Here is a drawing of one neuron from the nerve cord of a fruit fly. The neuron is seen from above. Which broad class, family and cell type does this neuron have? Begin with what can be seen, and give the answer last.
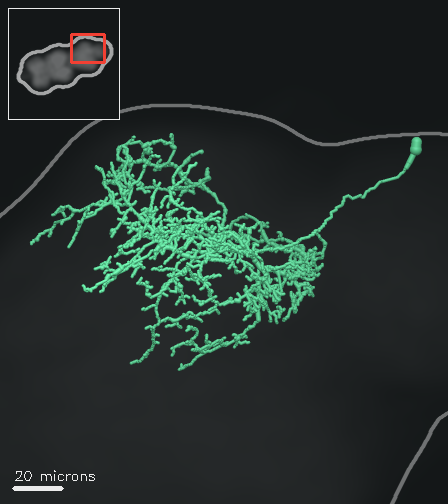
From left to right in the picture it spans about 160 microns. The picture shows dozens of branch ends. It is a nerve-cord intrinsic neuron. The family is hemilineage 20A.22A. It is of cell type IN20A.22A008.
